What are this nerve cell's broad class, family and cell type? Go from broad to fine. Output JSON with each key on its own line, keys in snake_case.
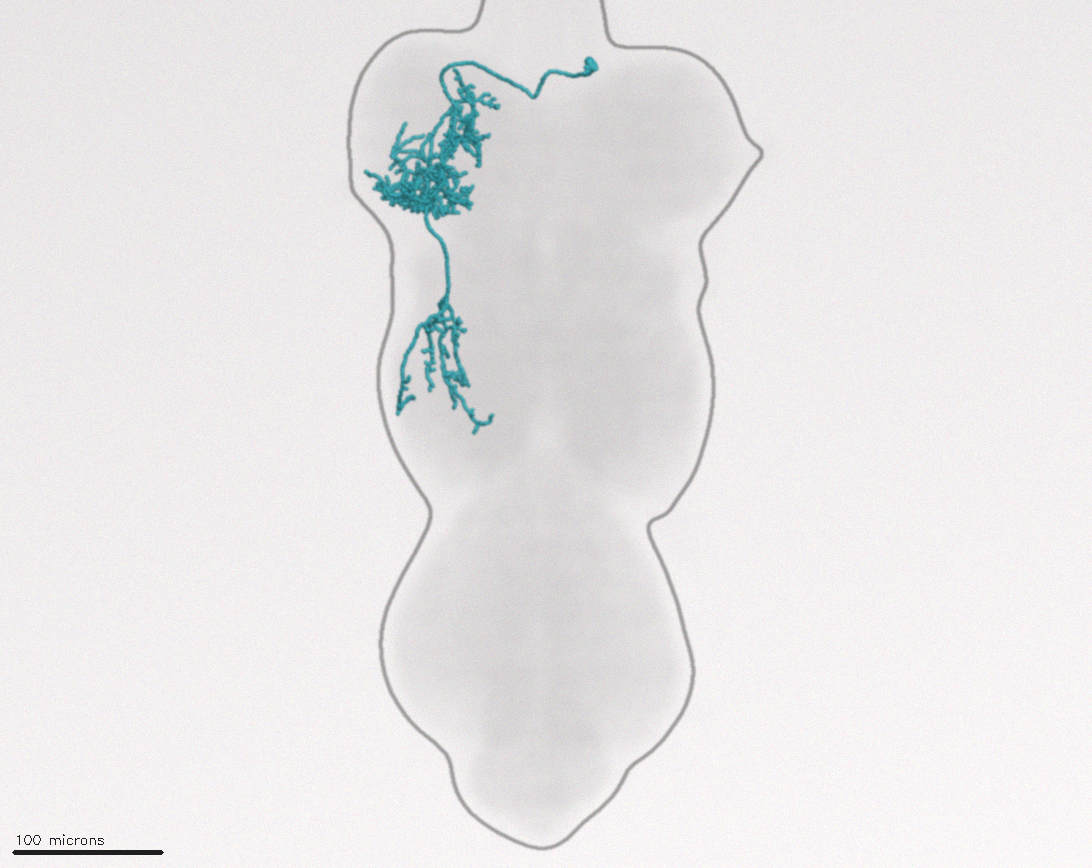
{
 "broad_class": "nerve-cord intrinsic neuron",
 "family": "hemilineage 01A",
 "cell_type": "IN01A010"
}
